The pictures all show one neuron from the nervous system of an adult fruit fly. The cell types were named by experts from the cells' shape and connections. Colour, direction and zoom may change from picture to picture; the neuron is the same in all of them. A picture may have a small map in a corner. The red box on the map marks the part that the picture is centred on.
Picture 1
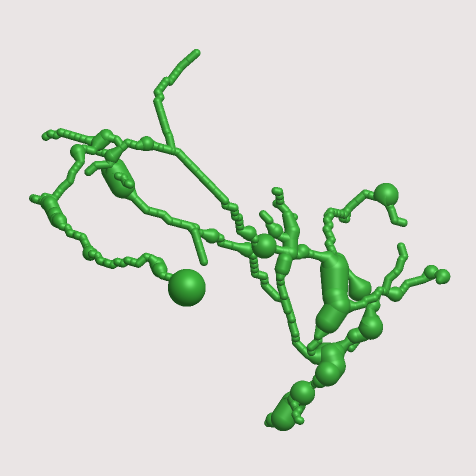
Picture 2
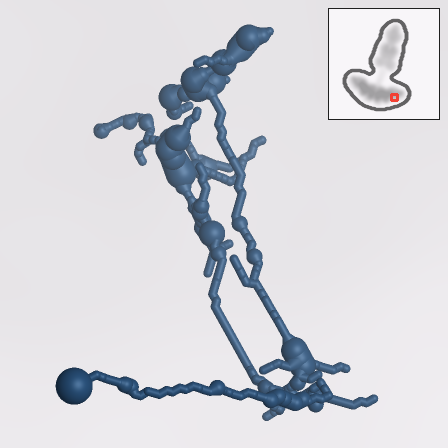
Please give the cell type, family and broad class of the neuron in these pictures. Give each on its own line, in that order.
Mi15
Mi
optic-lobe intrinsic neuron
